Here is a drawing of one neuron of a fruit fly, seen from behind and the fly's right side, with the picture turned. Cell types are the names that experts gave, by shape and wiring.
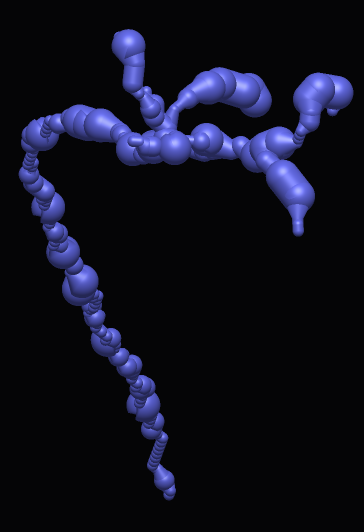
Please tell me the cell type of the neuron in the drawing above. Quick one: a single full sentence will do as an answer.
For this neuron, the cell type is JO-EV2.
